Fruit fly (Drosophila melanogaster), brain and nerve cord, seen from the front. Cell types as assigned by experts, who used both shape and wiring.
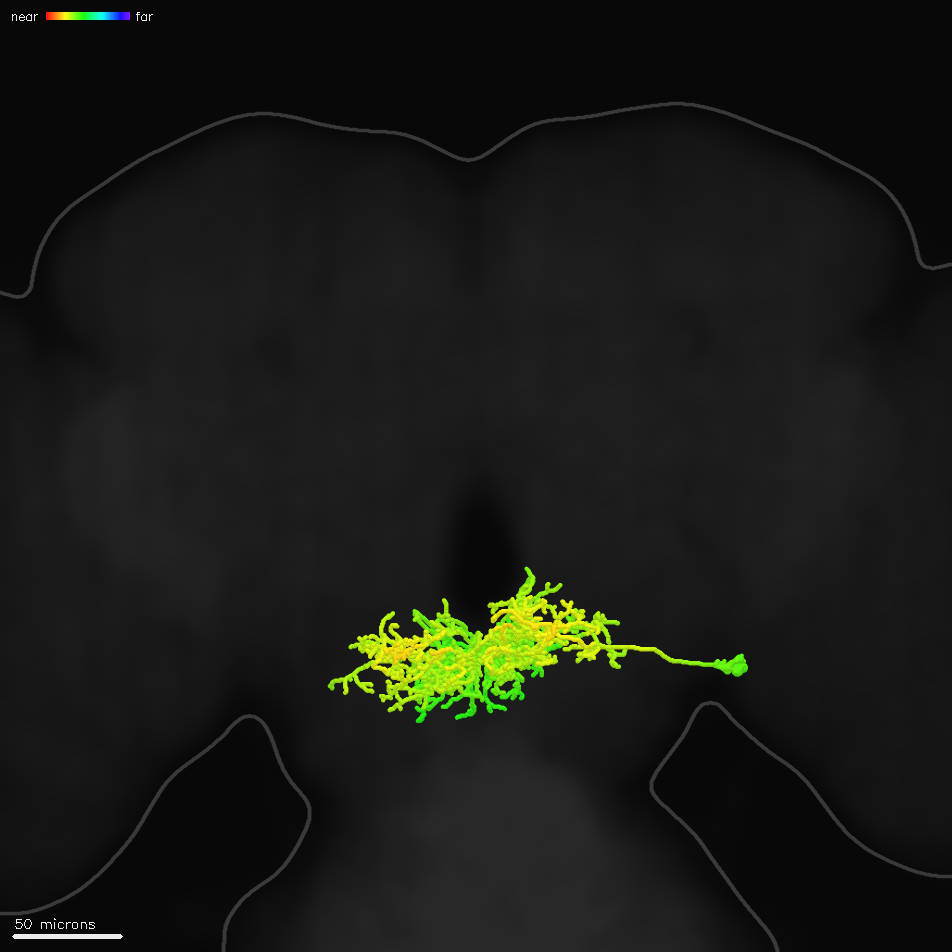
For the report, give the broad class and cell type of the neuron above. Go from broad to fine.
central-brain intrinsic neuron; GNG022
